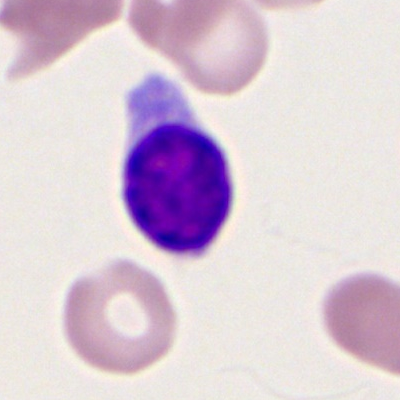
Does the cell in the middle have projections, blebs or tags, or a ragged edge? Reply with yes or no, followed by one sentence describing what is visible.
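Yes. The cytoplasm is drawn out into a tapered extension at the upper end of the cell.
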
